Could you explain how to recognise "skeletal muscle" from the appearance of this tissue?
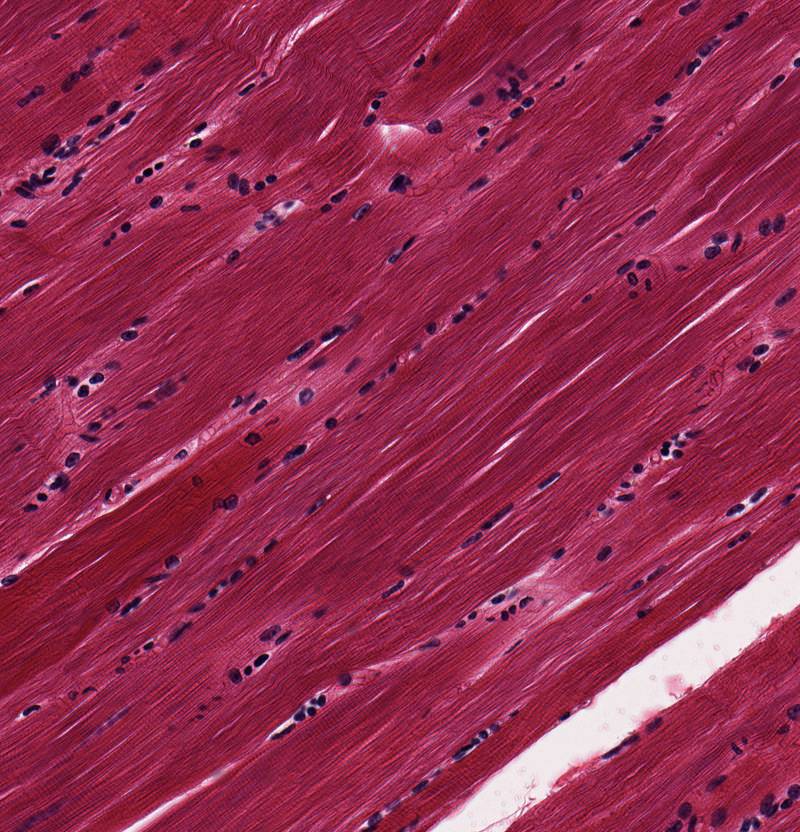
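Long parallel fibres run diagonally from the lower left to the upper right across the whole field, and so far that goes with skeletal muscle.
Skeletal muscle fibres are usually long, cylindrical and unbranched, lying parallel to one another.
Next, the nuclei: they sit at the edges of the fibres, lined up in rows along the narrow spaces between them, and most are small, dark-staining and oval to elongated. The fibre cytoplasm takes eosin as a deep pink-red.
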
